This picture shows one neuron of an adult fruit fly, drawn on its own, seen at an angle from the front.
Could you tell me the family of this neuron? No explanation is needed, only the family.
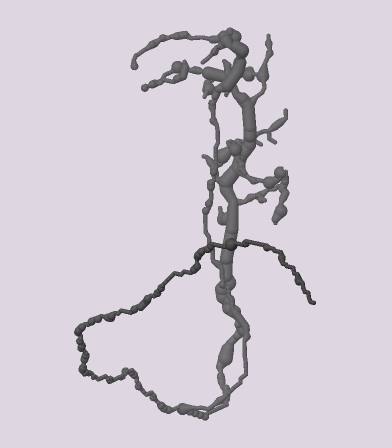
class thermosensory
